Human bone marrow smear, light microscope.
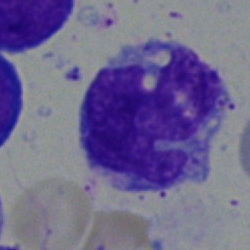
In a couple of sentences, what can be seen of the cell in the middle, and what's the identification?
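First, the outline: irregular and ragged rather than smoothly round. Next, the nucleus, which fills most of the cell. Its chromatin stains dark purple, mottled and slightly clumped. Last, a few small round pale clear spots lie in its upper part. It is a monocyte.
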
